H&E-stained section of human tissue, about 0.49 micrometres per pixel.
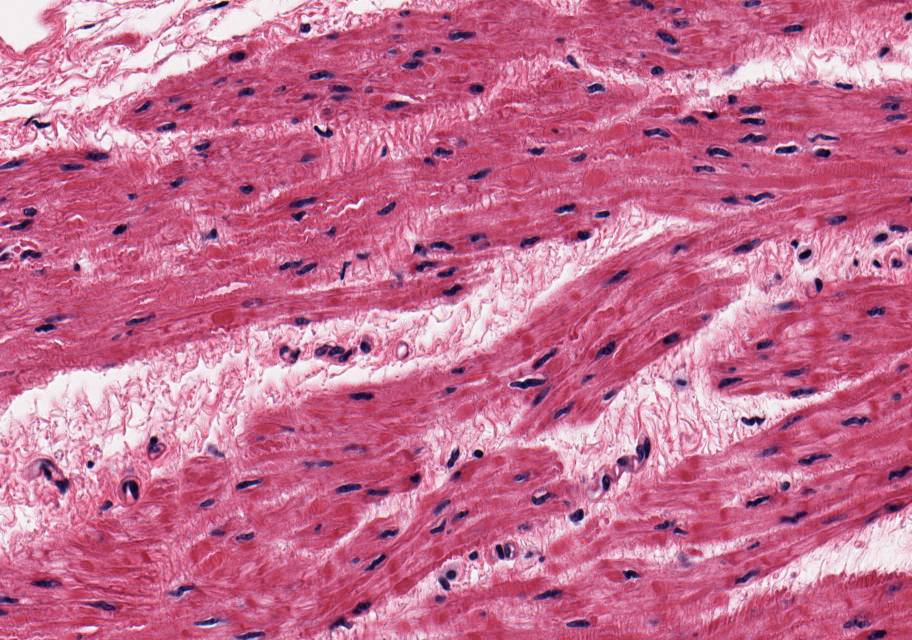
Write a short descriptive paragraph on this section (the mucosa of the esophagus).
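Elongated, dark purple nuclei lie parallel to the long axis of the fibres. The fibre cytoplasm is deeply eosinophilic and finely fibrillar. Loose, pale pink, wavy fibrous stroma with white clefts separates the muscle bundles. A few small thin-walled vessels, cut in cross-section, lie in this stroma, chiefly in the centre and lower left.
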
